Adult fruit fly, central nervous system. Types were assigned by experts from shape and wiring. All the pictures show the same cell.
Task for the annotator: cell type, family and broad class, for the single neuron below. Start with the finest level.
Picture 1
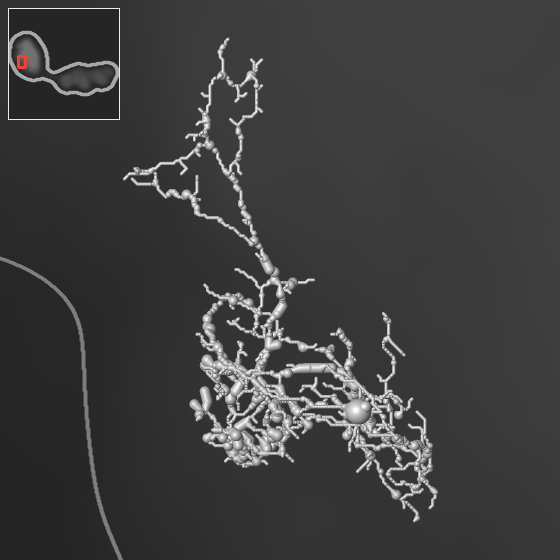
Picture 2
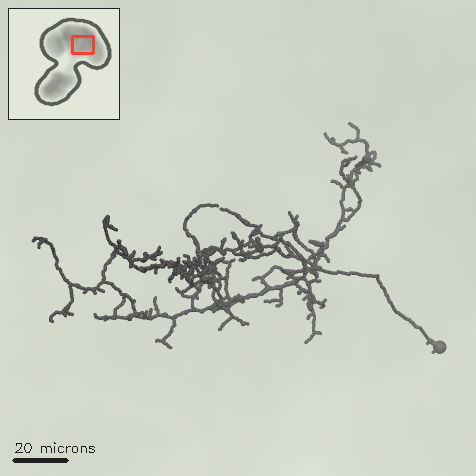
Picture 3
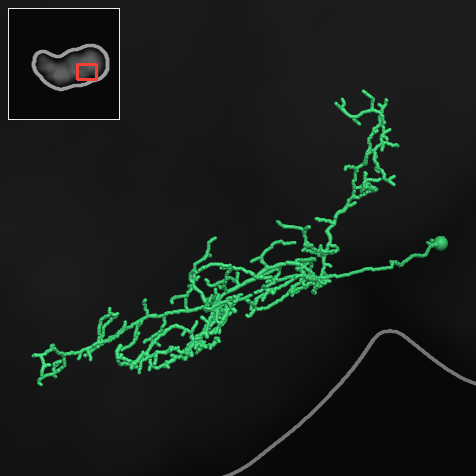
ALON2; ALON; central-brain intrinsic neuron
